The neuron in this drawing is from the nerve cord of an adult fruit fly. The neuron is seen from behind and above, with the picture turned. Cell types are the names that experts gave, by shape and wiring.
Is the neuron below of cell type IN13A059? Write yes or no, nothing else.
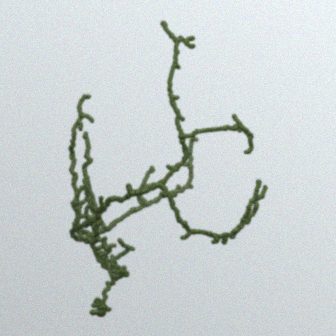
yes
